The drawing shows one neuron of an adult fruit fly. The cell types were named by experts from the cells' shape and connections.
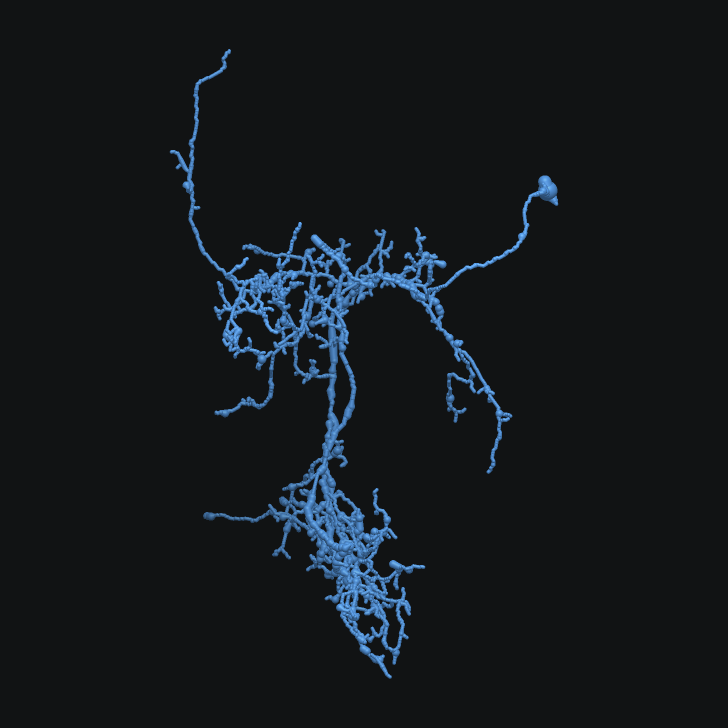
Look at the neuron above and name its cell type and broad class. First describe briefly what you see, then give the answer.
As drawn here it is taller than it is wide. It is of cell type AVLP471. Its broad class is central-brain intrinsic neuron.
